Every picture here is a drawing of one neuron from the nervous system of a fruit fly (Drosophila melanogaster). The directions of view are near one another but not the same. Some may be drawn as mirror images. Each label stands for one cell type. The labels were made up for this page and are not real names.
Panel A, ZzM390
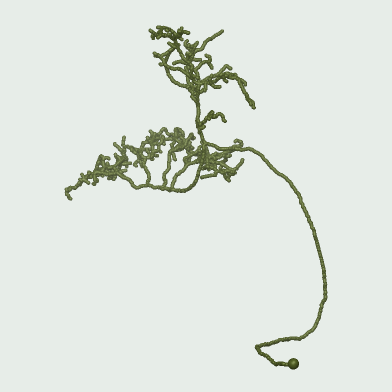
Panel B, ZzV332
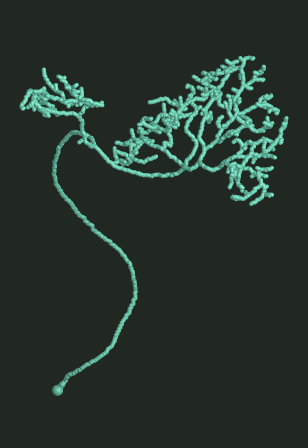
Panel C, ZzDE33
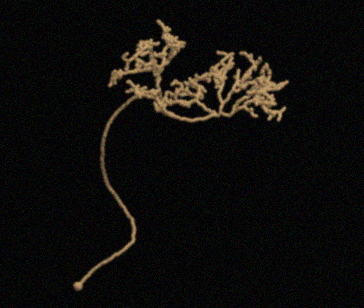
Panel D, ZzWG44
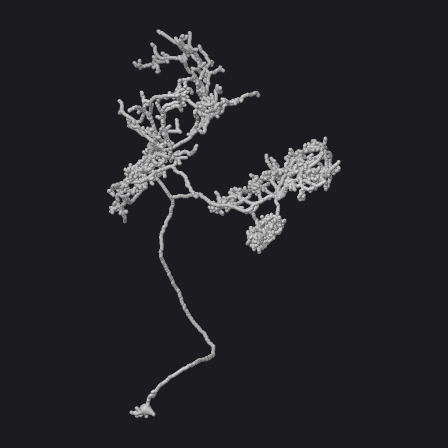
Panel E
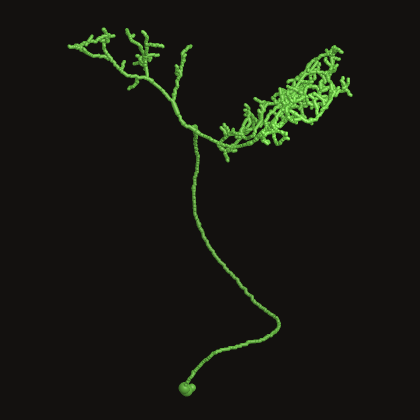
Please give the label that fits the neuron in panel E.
ZzV332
